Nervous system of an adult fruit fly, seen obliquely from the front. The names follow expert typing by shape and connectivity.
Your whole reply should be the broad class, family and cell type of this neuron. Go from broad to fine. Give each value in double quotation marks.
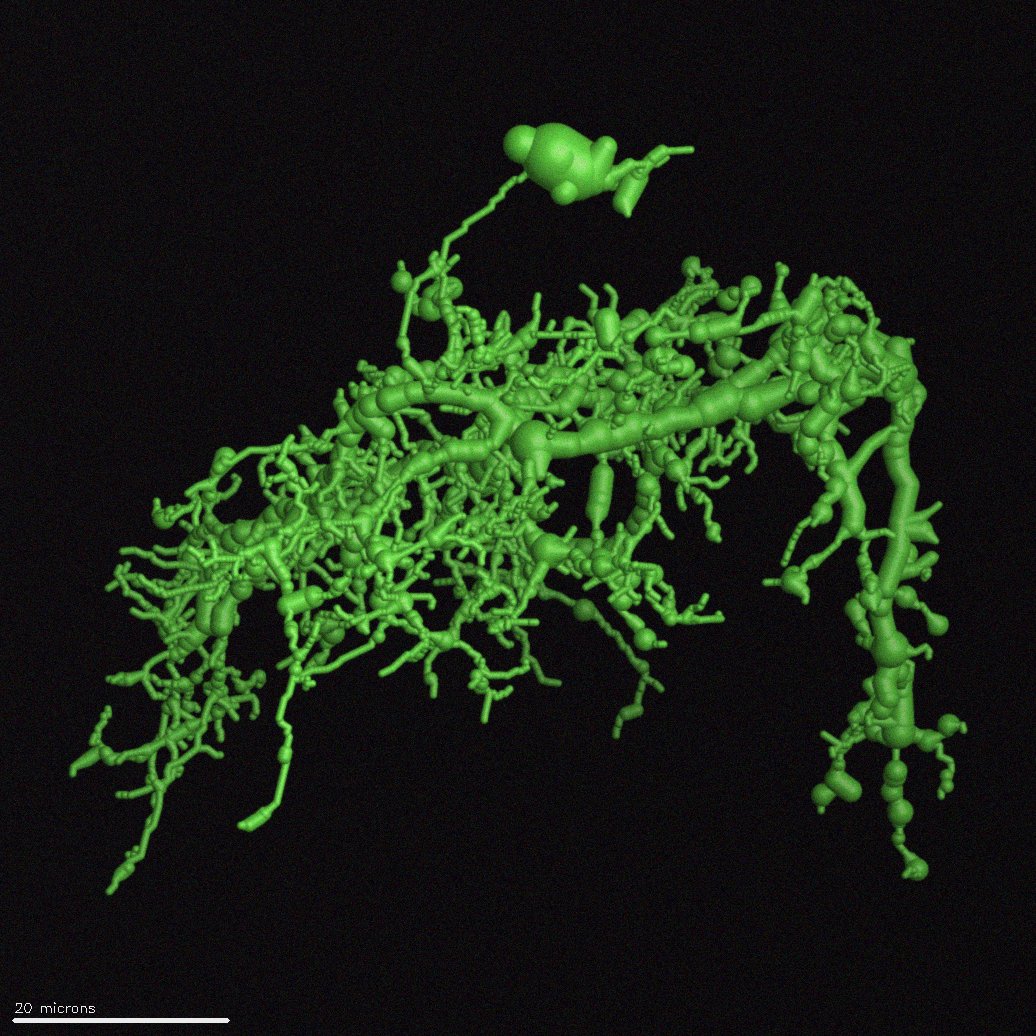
"nerve-cord intrinsic neuron", "hemilineage 19A", "IN19A037"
